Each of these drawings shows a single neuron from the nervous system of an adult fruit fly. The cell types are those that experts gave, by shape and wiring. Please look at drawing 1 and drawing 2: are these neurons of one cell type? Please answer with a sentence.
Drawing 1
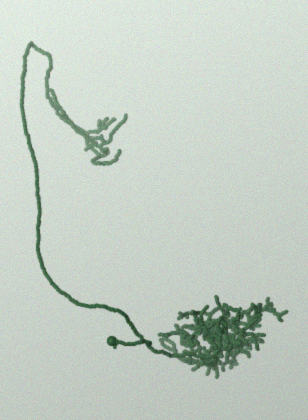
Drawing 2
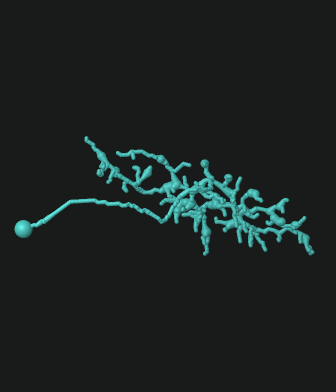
They are of different cell types.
